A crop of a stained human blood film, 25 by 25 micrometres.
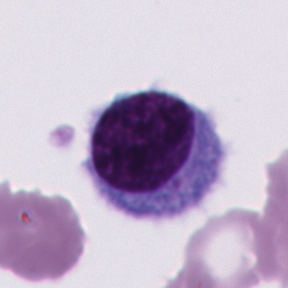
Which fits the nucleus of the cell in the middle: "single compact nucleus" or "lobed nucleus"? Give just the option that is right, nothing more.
Single compact nucleus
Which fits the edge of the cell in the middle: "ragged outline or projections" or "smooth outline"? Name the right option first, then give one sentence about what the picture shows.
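Ragged outline or projections. The cell is round with a finely frayed, fuzzy edge.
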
